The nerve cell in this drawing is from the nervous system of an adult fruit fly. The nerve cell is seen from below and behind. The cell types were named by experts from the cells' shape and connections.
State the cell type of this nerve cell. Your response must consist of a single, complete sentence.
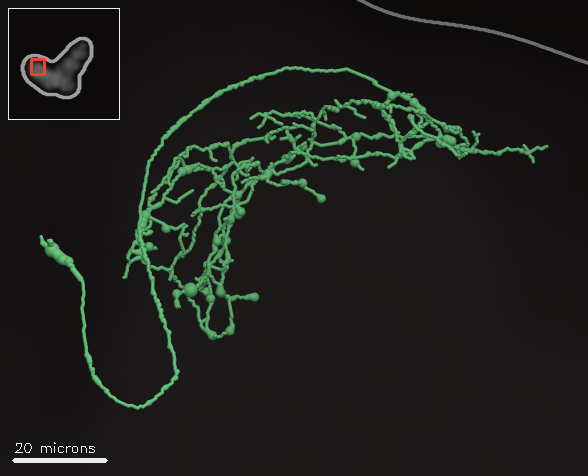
Regarding its cell type, the nerve cell is SLP087.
